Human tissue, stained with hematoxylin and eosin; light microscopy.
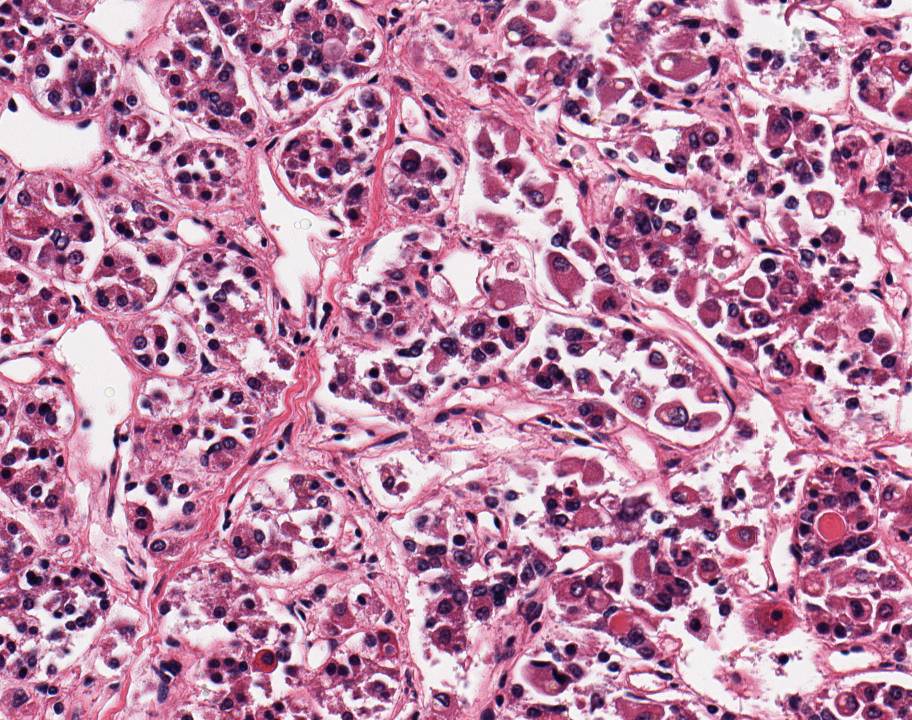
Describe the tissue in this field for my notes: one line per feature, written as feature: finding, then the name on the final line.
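Arrangement: rounded nests outlined by thin septa, clearest in left half
Cytoplasm: plentiful, finely granular, pink-purple, in most cells
Nests: solid, no glandular lumina
Right half: cells pulled apart, white clefts between them
Name: pituitary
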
